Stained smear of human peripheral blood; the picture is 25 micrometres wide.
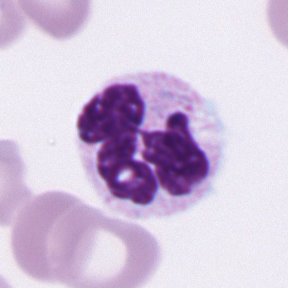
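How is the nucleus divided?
Into at least three separate lobes; the lower one has a small pale hole, giving a ring-like look.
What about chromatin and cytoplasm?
Chromatin dark purple, coarsely clumped; cytoplasm with fine, faint pinkish-lilac granules.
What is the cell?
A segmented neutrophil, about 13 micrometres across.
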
